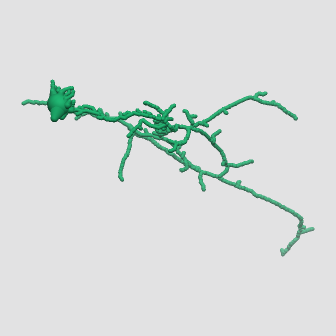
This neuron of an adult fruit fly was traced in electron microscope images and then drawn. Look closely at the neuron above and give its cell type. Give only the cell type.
ltm1-tibia MN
